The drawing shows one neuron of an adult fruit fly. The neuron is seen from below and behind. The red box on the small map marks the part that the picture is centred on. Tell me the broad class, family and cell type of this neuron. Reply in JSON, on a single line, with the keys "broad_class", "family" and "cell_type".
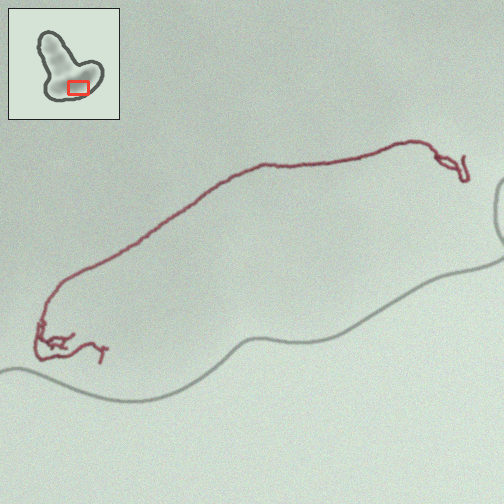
{"broad_class": "sensory neuron entering the brain", "family": "class olfactory", "cell_type": "ORN_VL2a"}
